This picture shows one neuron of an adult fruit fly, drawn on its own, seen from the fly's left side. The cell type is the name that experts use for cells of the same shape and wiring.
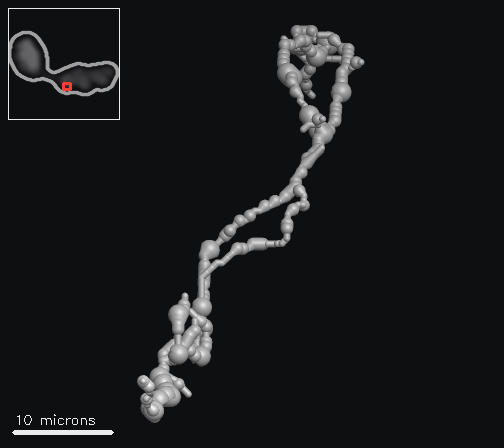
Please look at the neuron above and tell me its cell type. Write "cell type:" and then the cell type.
cell type: LgLG5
